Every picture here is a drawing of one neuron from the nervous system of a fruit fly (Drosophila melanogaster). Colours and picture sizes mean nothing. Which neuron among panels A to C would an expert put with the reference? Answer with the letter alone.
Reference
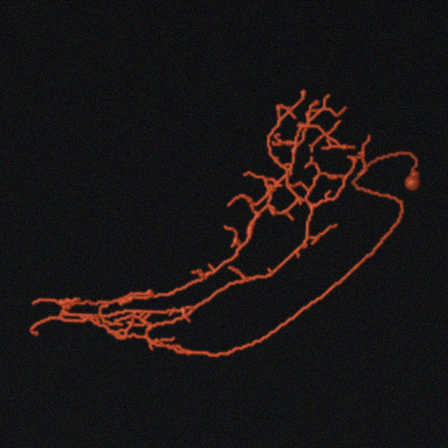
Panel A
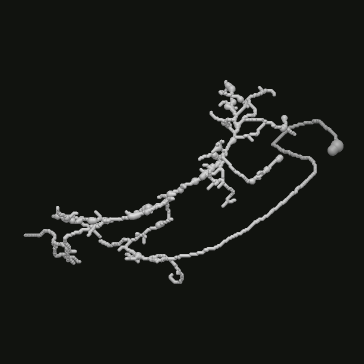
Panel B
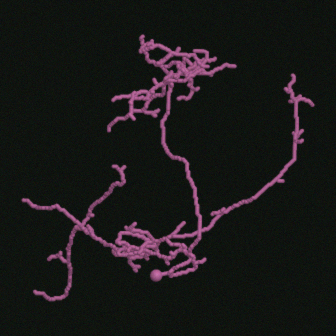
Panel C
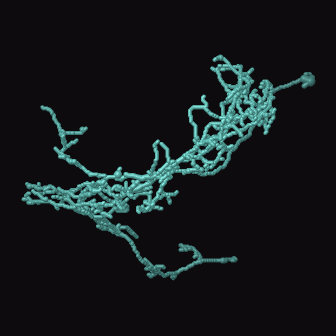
A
